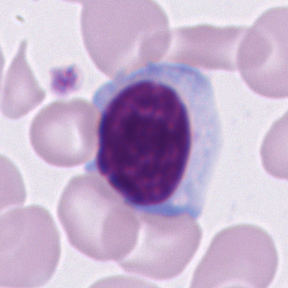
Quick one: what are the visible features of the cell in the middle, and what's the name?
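Checking the nuclear edge: it is smooth, with no notches or lobes. Next, the chromatin is dark purple and coarsely clumped. No nucleolus can be seen, and the cytoplasm shows no clear vacuoles. Last on the list, the name: typical lymphocyte.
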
